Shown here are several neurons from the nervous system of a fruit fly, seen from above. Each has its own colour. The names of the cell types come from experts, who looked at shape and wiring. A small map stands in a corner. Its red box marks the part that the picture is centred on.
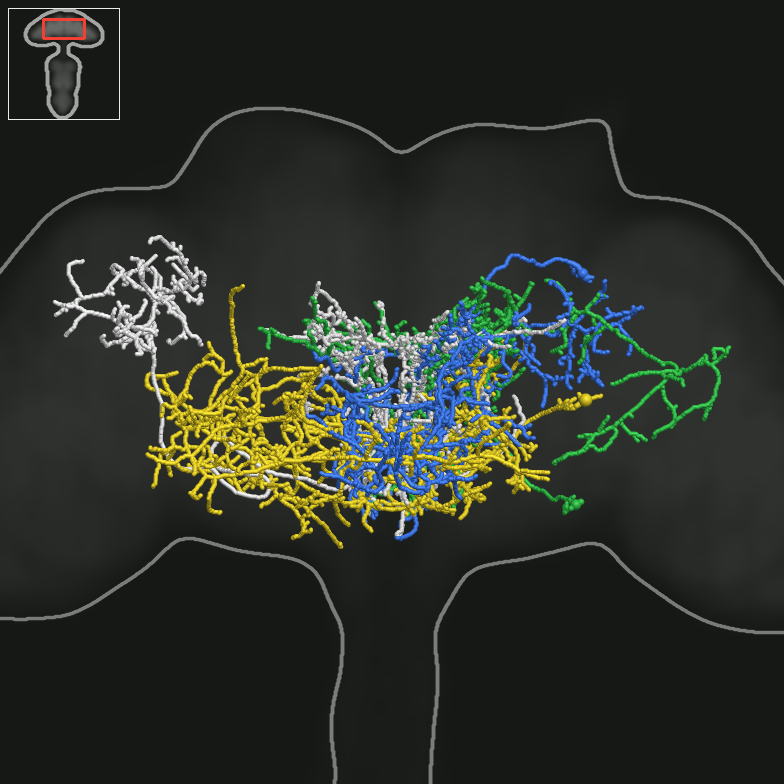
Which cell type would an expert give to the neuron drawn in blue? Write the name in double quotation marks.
"GNG504"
